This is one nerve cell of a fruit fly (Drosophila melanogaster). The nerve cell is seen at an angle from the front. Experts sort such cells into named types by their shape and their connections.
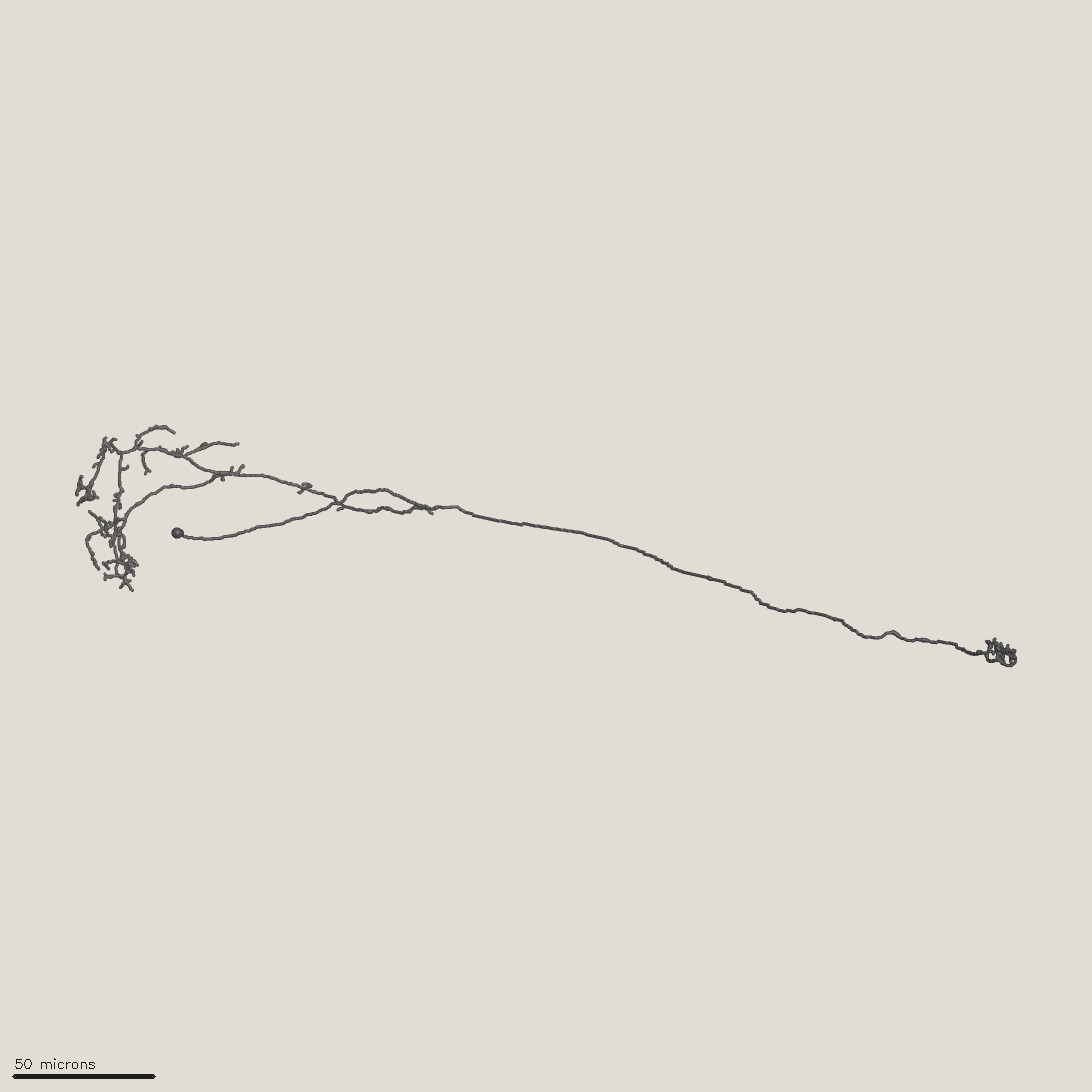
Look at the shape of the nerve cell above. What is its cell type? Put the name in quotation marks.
"CB3297"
